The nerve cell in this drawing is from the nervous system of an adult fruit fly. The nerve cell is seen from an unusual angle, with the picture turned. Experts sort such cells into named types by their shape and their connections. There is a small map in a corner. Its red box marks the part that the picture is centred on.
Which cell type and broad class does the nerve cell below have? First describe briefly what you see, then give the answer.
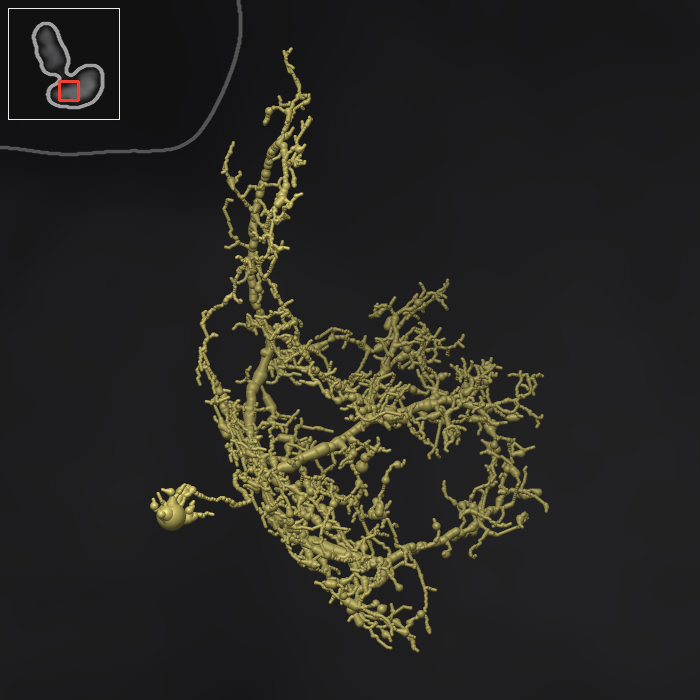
It lies in the brain. The picture shows more than a hundred branch ends. The cell type is GNG091. It is a central-brain intrinsic neuron.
